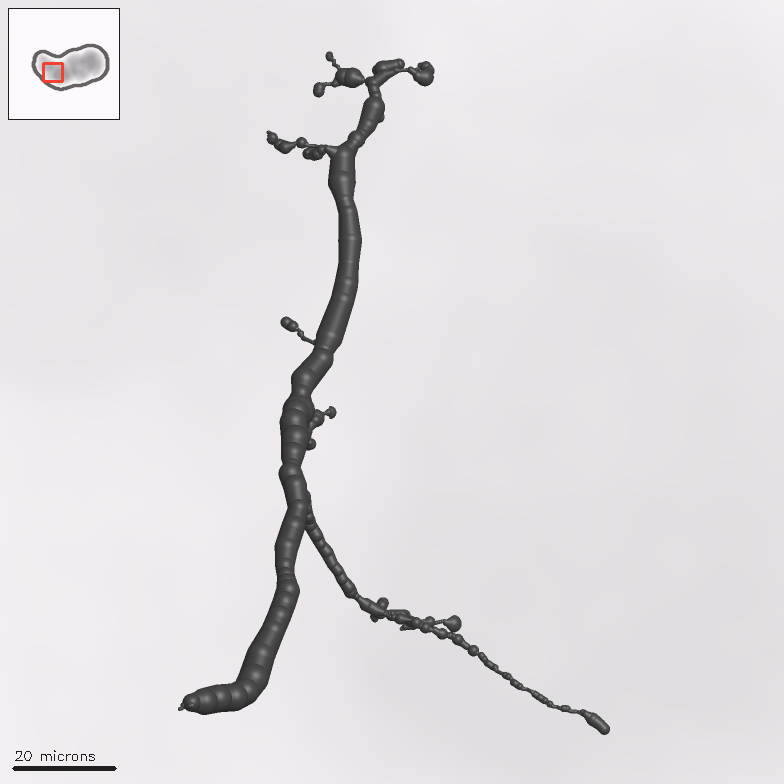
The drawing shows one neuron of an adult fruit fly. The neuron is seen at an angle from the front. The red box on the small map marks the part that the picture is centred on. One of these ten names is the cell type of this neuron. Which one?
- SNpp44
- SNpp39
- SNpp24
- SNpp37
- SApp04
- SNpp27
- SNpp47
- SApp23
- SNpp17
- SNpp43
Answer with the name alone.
SNpp27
